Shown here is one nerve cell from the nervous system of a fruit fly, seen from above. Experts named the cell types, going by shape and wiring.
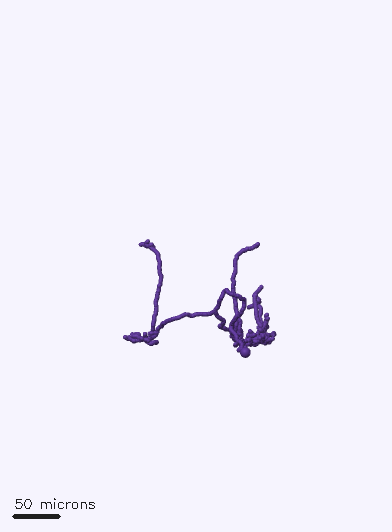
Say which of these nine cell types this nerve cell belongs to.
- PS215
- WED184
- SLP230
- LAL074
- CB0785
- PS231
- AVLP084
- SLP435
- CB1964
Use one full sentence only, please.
This nerve cell is classified under the cell type PS215.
